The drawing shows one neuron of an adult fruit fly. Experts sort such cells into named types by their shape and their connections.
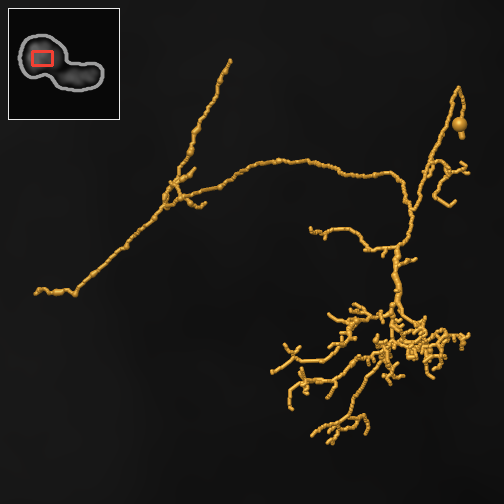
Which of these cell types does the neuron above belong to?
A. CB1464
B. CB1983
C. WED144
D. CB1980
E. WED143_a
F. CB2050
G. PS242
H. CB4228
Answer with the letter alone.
H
